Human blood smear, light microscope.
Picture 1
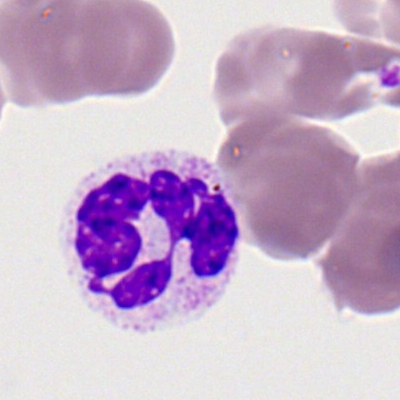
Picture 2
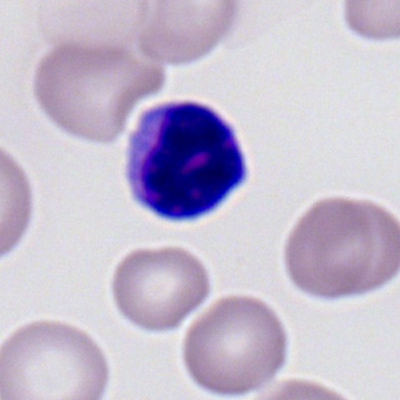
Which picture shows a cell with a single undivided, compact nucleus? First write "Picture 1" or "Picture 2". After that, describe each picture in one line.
Picture 2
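Picture 1: The nuclear lobes are arranged in a ring around a pale central patch of cytoplasm.
Picture 2: The nucleus is a single unlobed mass.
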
